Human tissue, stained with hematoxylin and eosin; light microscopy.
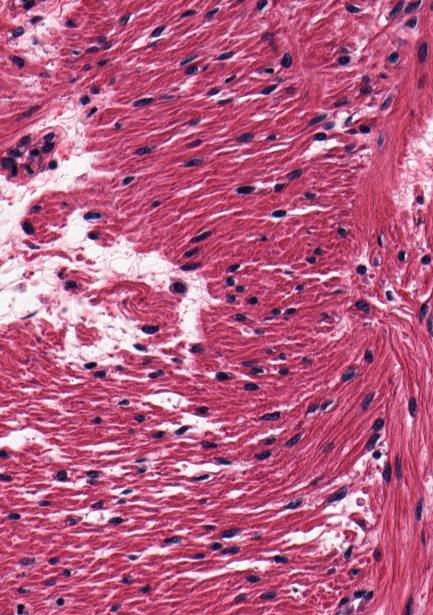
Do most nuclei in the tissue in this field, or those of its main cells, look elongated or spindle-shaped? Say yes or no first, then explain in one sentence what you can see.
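Yes. The nuclei of the spindle cells are elongated and cigar-shaped, lying along the length of the cells.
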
